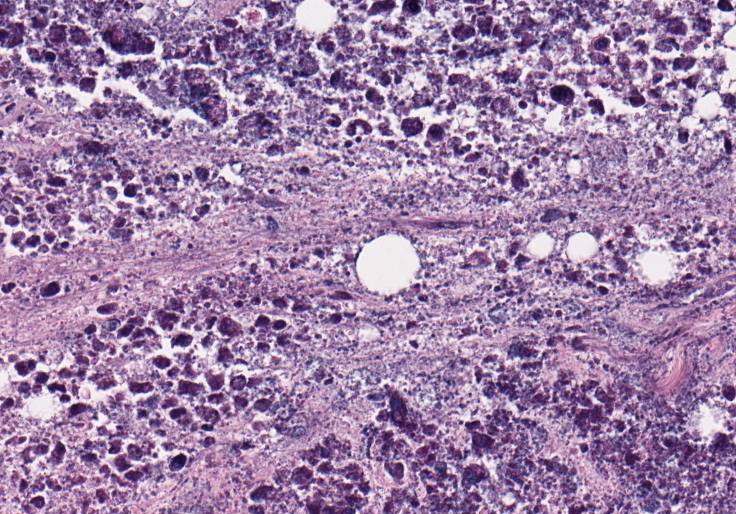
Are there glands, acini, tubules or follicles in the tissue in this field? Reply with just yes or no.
No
